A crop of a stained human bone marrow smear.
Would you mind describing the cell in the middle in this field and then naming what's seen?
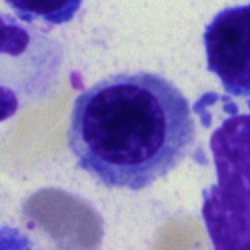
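Start with the shape: the outline is roughly round. Now find the nucleus, which sits off-centre, toward the upper left of the cell. Notice that the rim of cytoplasm is widest on the lower right side of the nucleus. You won't find distinct coarse granules in that cytoplasm. The cell in the middle is an erythroblast.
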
